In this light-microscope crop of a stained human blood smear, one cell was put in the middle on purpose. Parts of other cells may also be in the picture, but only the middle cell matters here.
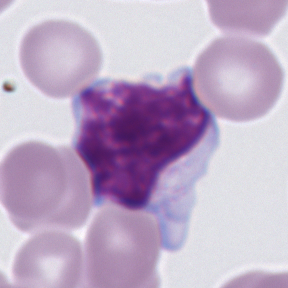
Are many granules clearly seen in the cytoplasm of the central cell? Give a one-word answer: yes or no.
No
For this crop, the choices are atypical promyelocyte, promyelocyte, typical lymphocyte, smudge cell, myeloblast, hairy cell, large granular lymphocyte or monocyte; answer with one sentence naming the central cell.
In the centre of this crop there is a large granular lymphocyte.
